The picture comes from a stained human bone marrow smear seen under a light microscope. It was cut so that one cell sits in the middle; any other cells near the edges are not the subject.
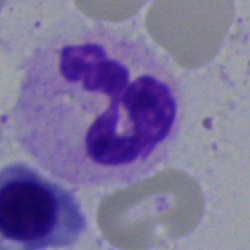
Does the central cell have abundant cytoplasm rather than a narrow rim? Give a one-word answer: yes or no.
Yes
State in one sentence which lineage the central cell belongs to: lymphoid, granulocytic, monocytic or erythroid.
Included in the granulocytic lineage is the cell at the middle of the crop.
